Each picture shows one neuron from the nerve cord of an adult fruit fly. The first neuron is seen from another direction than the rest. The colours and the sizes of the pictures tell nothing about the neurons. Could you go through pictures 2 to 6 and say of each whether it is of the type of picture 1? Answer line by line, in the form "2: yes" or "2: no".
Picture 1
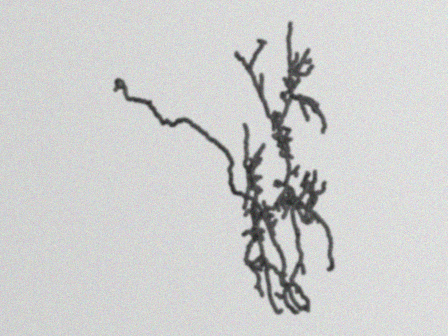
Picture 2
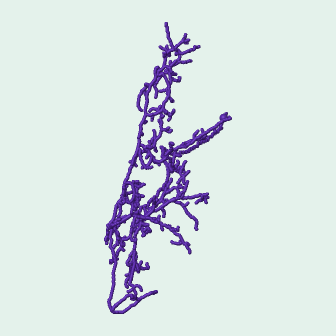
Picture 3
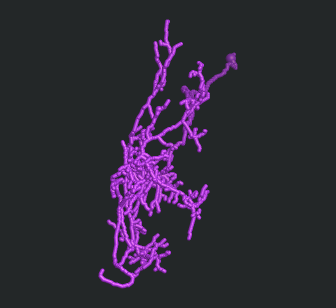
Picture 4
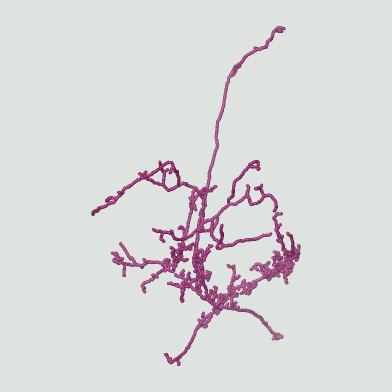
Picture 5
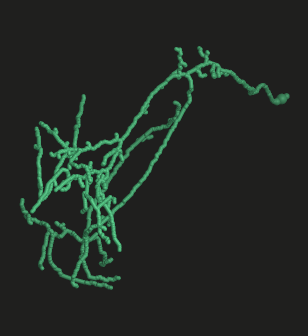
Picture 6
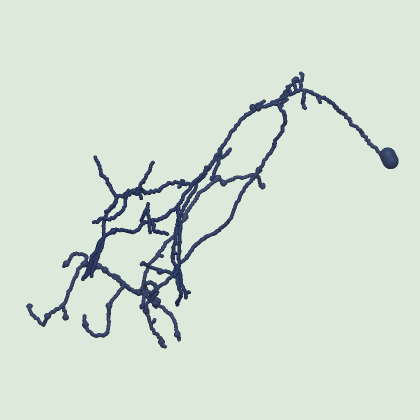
2: yes
3: yes
4: no
5: no
6: no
